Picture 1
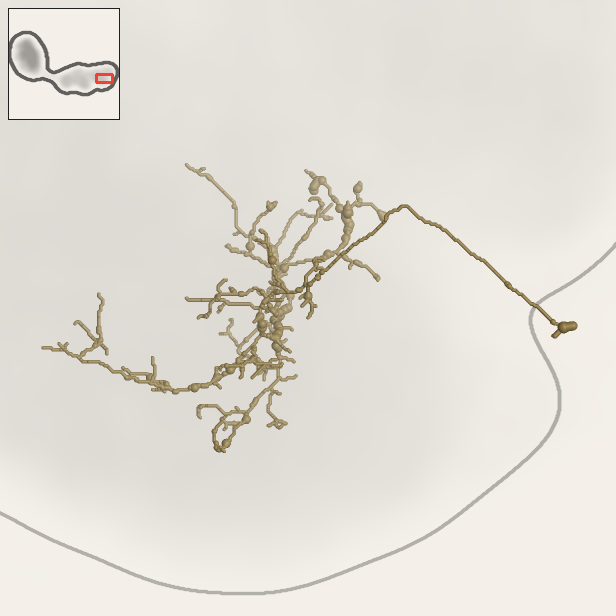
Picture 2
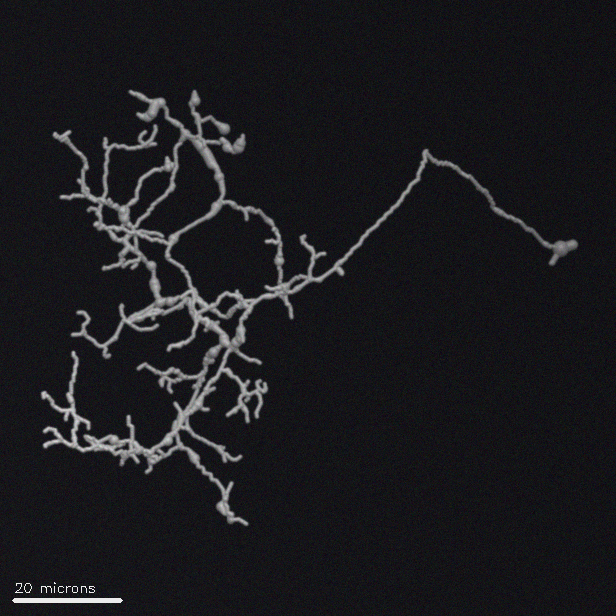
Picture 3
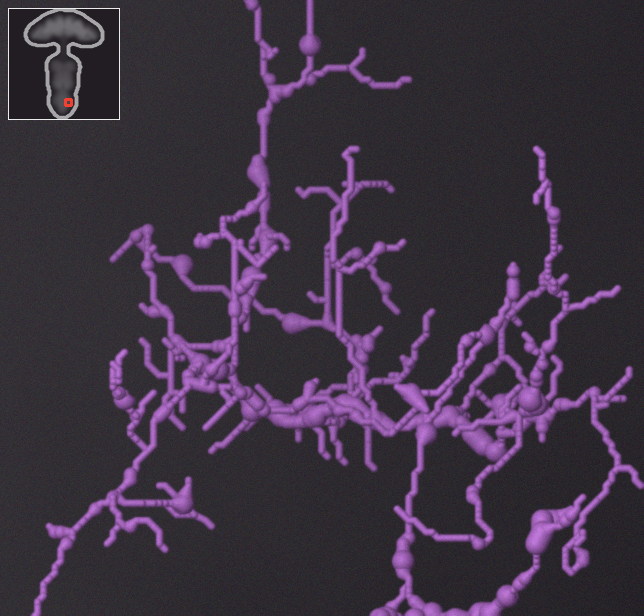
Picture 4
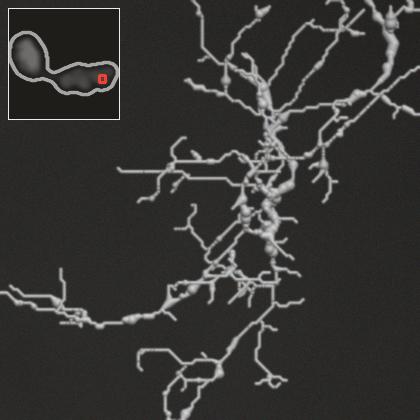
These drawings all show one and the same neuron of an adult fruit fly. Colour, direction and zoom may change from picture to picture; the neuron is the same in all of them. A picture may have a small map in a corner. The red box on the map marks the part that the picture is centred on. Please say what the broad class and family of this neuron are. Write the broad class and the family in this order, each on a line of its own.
nerve-cord intrinsic neuron
hemilineage 20A.22A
